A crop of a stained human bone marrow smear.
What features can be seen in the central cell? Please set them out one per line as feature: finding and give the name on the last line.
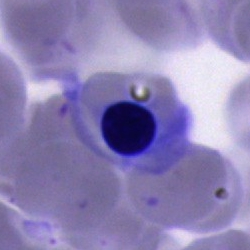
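Nuclear stain: evenly dark, no chromatin pattern visible
Nuclear share: less than half the cell
Cytoplasm: mostly pale greyish-lavender
Outline: irregular, not smoothly round
Identity: erythroblast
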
